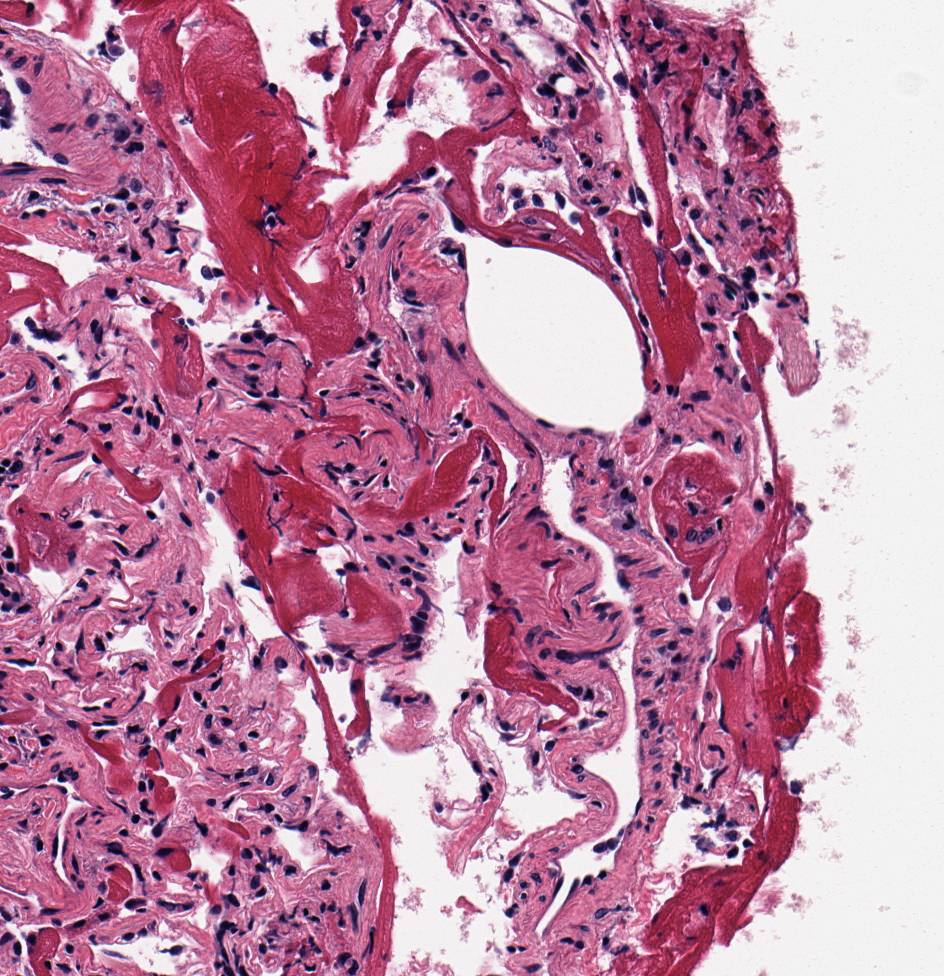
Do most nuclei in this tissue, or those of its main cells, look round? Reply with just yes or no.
No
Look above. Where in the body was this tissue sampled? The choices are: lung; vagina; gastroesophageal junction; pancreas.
lung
